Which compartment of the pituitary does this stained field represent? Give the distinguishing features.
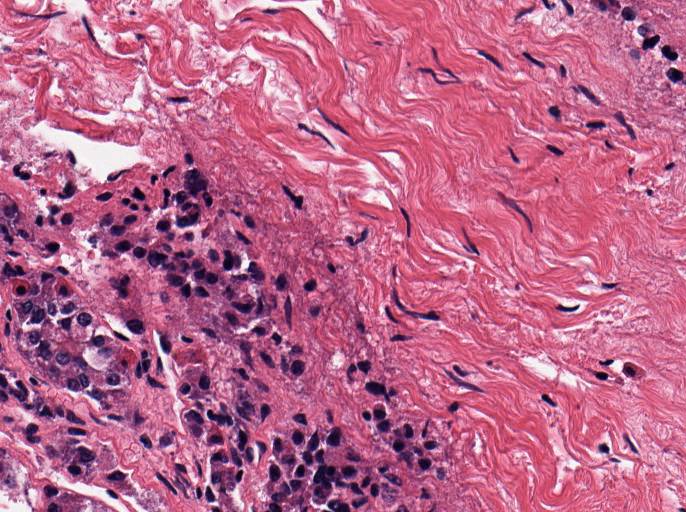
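Dense connective tissue, filling the right and upper field. Collagen bundles bright pink, wavy, densely packed; fibroblast nuclei sparse, thin, elongated, dark.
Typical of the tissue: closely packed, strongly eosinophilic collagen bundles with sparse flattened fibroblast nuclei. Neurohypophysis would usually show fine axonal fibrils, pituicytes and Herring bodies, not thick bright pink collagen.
Lower left: crowded cluster of cells in loose sheets, no glands or lumens.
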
